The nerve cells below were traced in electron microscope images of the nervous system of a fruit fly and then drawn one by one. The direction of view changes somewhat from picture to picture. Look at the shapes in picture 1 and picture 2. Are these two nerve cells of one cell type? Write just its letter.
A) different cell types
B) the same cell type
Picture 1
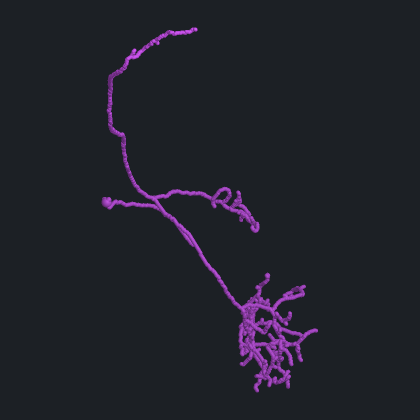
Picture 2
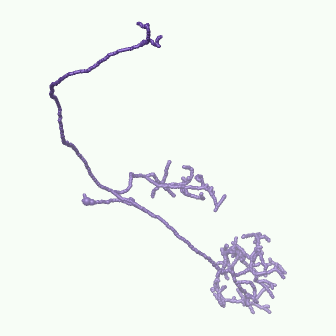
B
